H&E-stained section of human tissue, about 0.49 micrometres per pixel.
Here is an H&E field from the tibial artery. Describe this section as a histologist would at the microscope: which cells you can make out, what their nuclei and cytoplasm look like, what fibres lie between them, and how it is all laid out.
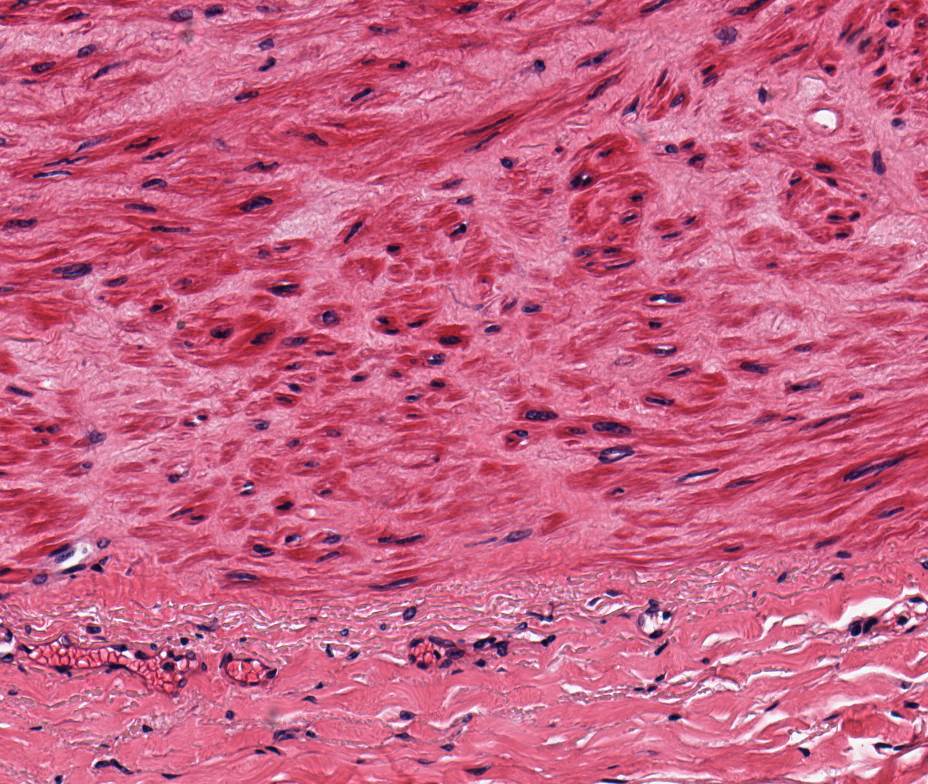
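Toward the top of the field, the muscle fibres run lengthwise from left to right. In the centre, the bundles are cut across, forming rounded groups of cells with round nuclei. Cells cut lengthwise have single, central, elongated nuclei with blunt, rounded ends. The cytoplasm is deeply eosinophilic pink and shows no cross-striations.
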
